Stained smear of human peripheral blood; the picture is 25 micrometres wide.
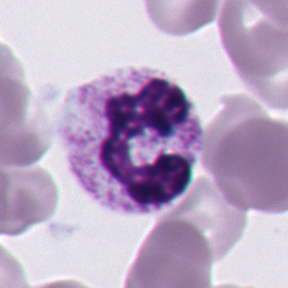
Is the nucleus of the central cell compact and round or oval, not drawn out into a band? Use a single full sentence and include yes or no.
No, bent into a band without separate lobes, the nucleus is not compact.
